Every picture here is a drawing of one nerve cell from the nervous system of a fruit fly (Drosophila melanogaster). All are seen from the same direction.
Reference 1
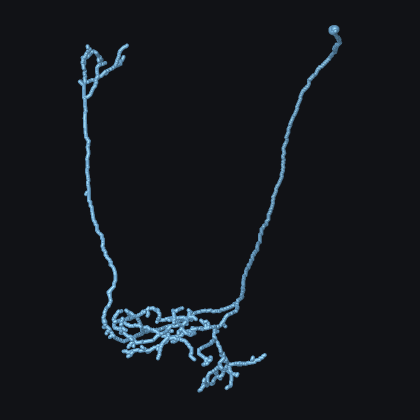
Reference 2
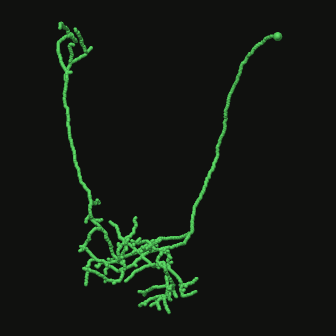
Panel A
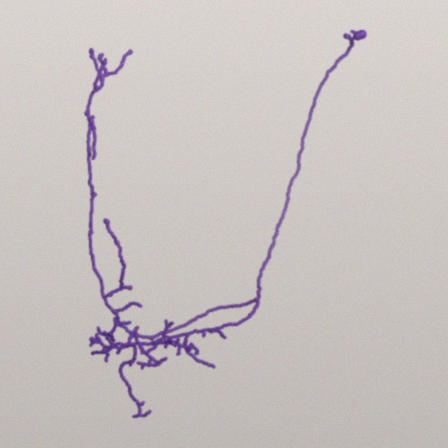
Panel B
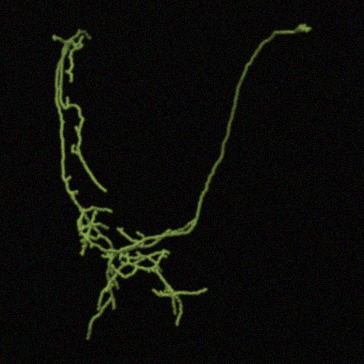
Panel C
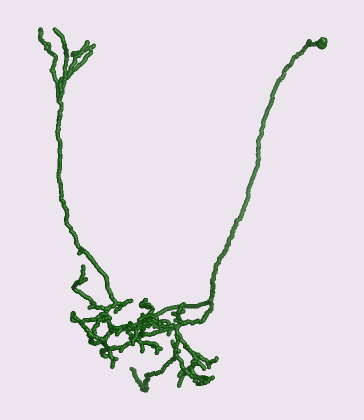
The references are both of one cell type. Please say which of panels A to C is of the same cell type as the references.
C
